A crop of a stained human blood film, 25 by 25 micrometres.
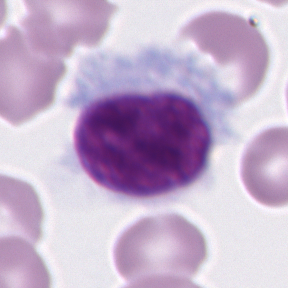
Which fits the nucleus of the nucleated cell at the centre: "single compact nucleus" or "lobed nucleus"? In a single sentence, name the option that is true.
It is a single compact round, oval or kidney-shaped nucleus that the cell has.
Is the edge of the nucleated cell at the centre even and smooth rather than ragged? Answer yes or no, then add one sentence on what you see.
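No. The upper border of the cytoplasm is ragged with many fine hair-like projections.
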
